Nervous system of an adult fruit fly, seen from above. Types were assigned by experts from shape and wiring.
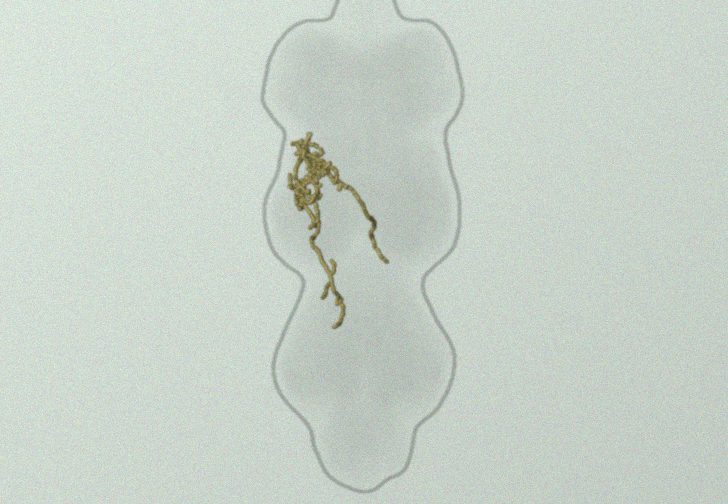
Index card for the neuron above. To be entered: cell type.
SNpp37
